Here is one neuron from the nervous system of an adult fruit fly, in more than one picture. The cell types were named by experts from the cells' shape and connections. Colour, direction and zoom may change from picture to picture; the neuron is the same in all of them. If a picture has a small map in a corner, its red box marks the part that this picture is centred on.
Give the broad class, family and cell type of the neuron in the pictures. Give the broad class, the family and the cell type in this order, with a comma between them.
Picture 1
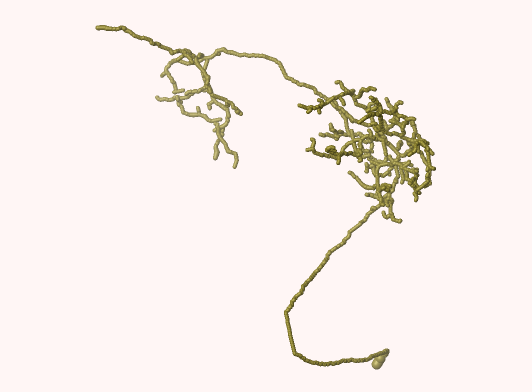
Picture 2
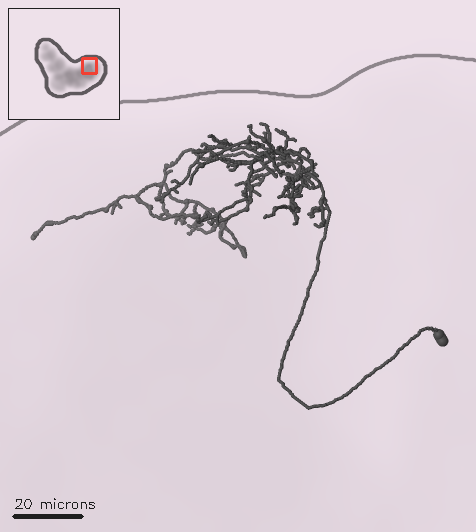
central-brain intrinsic neuron, hemilineage VPNl&d1_dorsal, CB1629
